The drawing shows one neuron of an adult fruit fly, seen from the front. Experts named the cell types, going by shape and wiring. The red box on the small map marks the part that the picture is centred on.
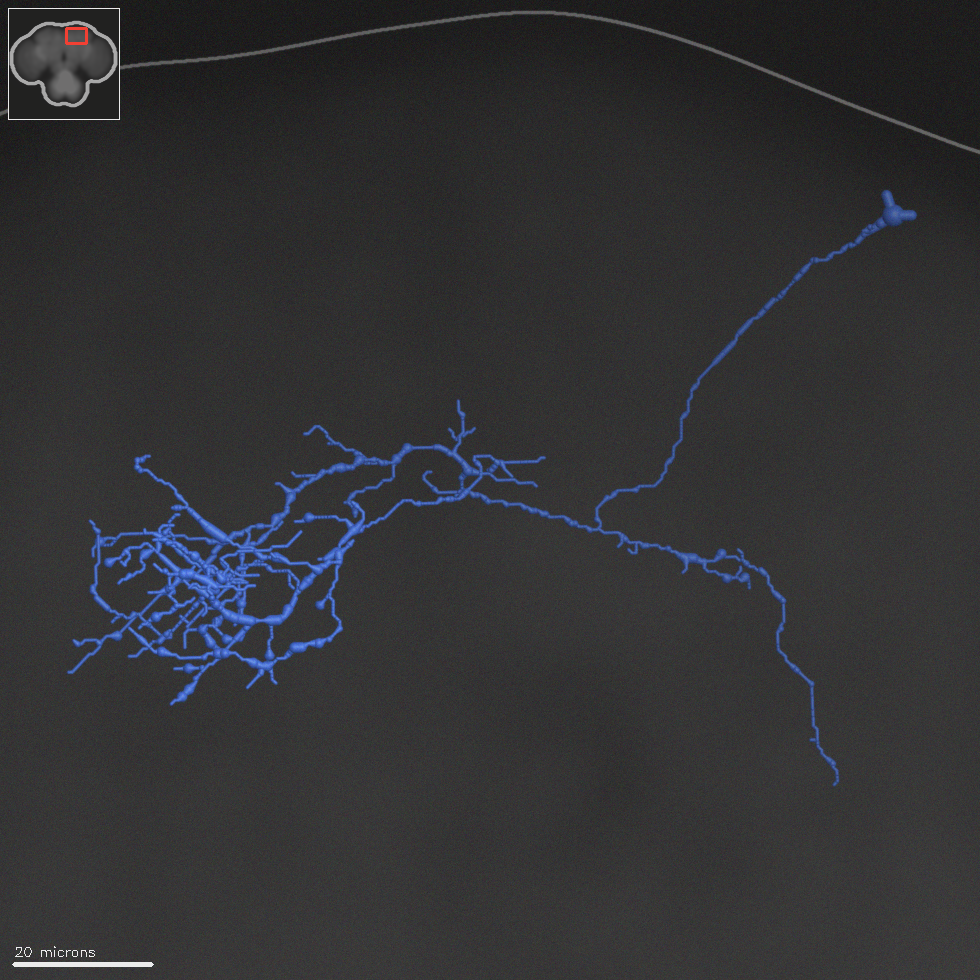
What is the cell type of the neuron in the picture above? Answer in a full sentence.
The cell type is CB1151.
